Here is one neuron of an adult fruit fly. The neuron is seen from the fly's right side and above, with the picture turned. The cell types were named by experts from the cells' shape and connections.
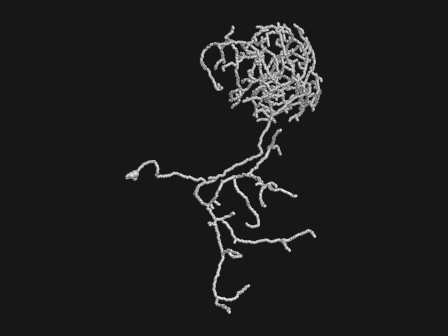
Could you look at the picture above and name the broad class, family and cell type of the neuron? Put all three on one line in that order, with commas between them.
visual projection neuron, hemilineage VPNp&v1_ventral, LC39a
